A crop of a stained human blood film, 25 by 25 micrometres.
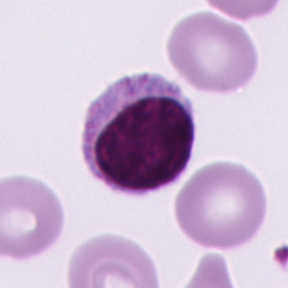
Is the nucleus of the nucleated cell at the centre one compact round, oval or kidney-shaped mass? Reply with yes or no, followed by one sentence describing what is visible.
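Yes. The nucleus is round with no lobes or indentation.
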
